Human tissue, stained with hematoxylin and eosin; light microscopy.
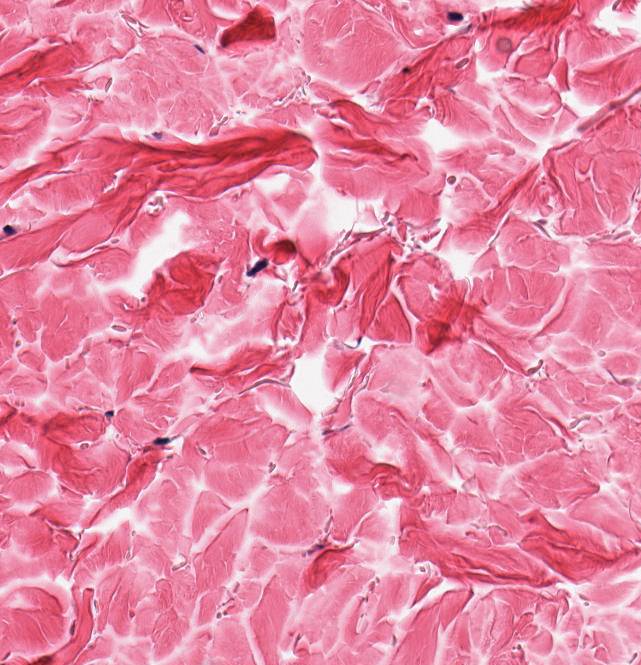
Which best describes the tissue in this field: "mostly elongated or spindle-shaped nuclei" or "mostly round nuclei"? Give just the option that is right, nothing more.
Mostly elongated or spindle-shaped nuclei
